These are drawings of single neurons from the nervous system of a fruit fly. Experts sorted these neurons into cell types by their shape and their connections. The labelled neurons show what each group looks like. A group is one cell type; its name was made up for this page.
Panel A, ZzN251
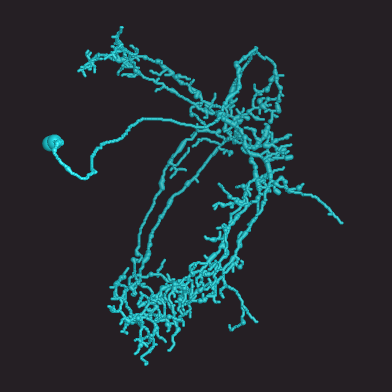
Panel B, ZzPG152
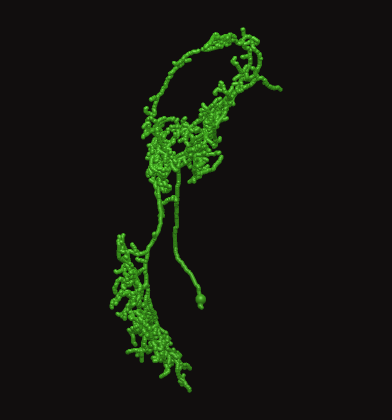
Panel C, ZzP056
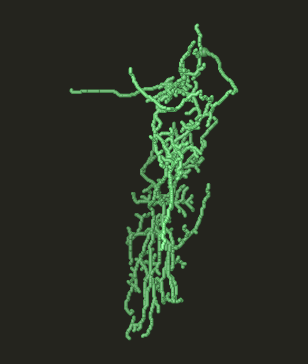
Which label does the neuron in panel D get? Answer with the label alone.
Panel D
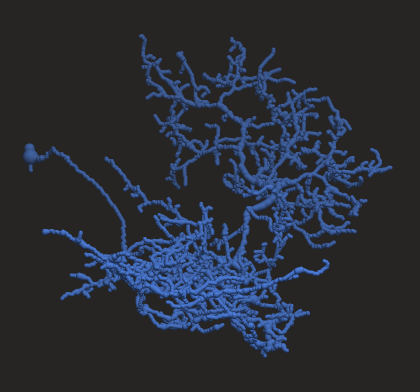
ZzPG152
